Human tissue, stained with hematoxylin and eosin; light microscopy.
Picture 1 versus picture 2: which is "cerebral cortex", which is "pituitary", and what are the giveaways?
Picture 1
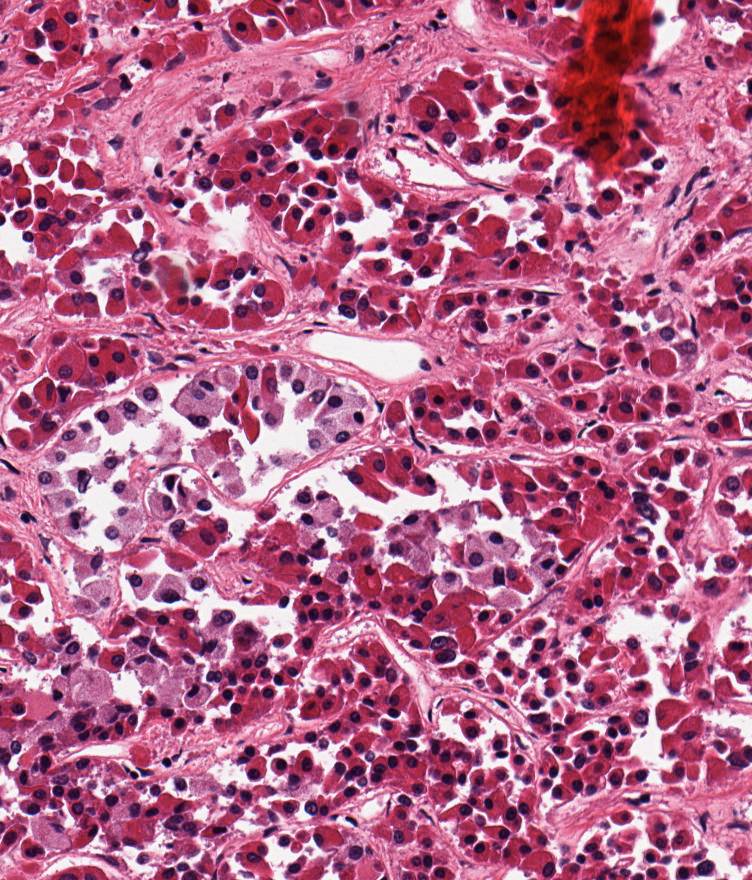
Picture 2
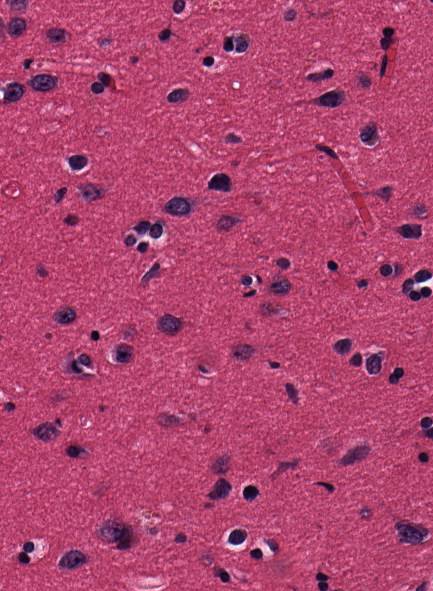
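The answer: picture 1 shows pituitary and picture 2 shows cerebral cortex. In the pituitary, cells lie in small nests and cords divided by thin fibrous septa, and a minority with paler lilac-pink cytoplasm cluster in the left centre and lower left. In the cerebral cortex, cells are scattered singly and in small groups fairly evenly, with no organised units or layering. Its larger cells have round to oval pale nuclei, some with a visible nucleolus, and numerous small, dark, round nuclei lie among them, some in twos or threes beside larger cells.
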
